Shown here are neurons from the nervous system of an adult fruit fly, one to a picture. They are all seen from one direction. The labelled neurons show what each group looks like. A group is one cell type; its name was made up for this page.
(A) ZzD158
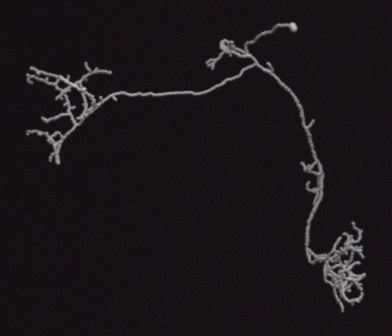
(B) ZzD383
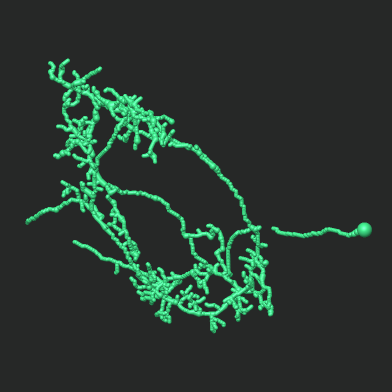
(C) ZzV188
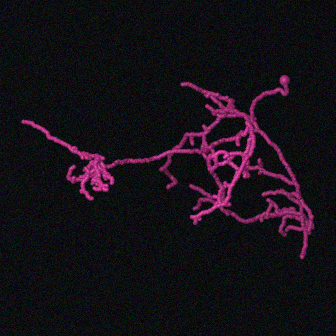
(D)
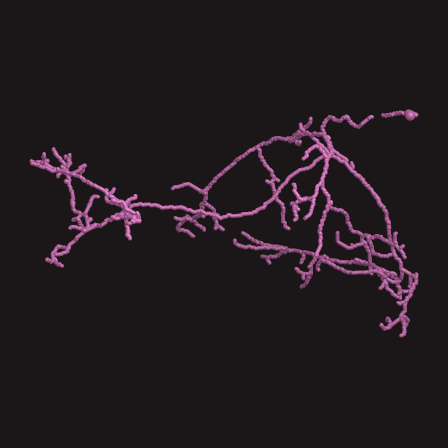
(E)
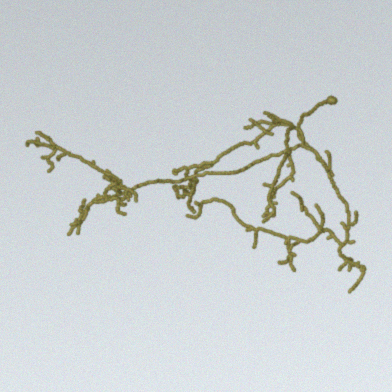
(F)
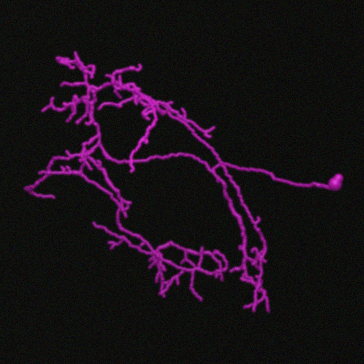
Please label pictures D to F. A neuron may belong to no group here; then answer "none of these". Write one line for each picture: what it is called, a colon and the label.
D: ZzV188
E: ZzV188
F: ZzD383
